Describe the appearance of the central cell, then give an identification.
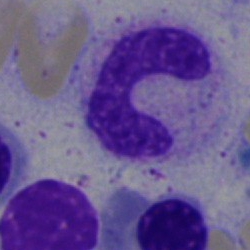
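Central cell: nucleus a single curved band bent into a C, opening right. No nucleoli seen. Cytoplasm with scattered fine pink-violet granules, no vacuoles. Cell: band neutrophil.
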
